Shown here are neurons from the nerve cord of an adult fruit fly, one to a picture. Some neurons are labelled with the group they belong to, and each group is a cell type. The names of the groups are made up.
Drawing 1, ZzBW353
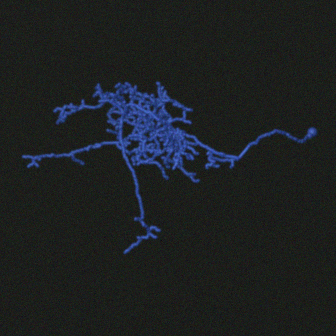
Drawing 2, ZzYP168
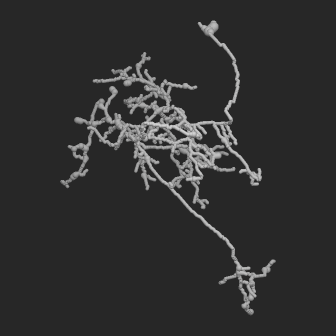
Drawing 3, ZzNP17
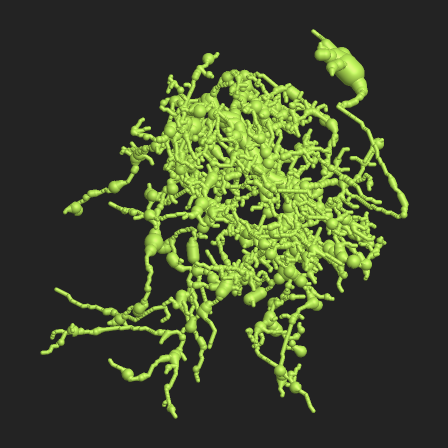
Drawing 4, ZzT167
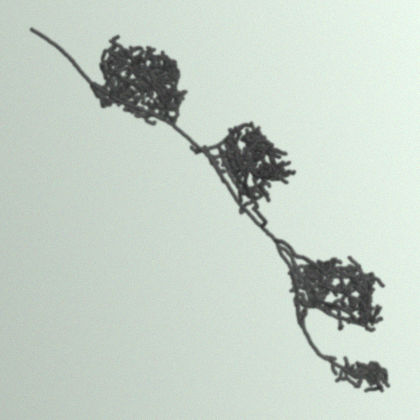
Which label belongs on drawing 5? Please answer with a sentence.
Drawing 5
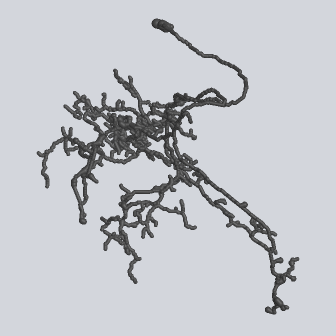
It belongs to ZzYP168.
